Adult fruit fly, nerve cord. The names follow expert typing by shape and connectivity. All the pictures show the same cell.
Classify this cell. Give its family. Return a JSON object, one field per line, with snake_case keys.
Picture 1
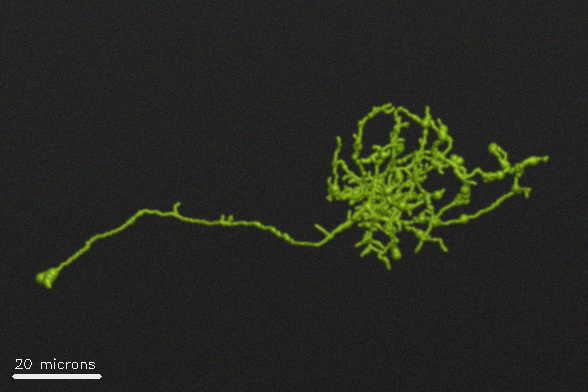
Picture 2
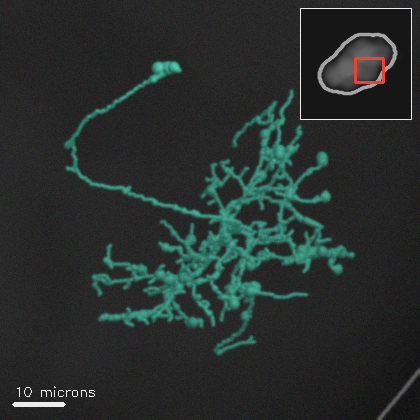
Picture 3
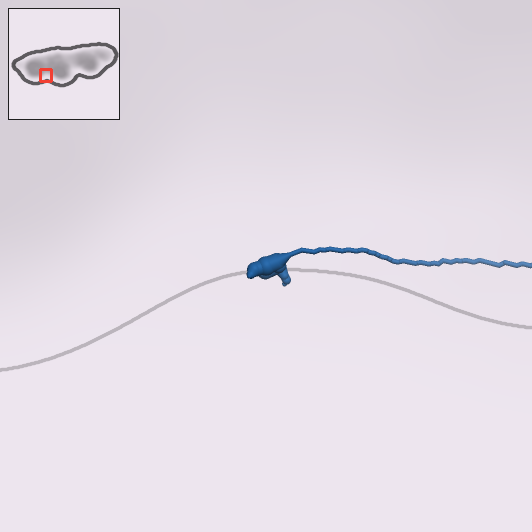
{
 "family": "hemilineage 14A"
}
